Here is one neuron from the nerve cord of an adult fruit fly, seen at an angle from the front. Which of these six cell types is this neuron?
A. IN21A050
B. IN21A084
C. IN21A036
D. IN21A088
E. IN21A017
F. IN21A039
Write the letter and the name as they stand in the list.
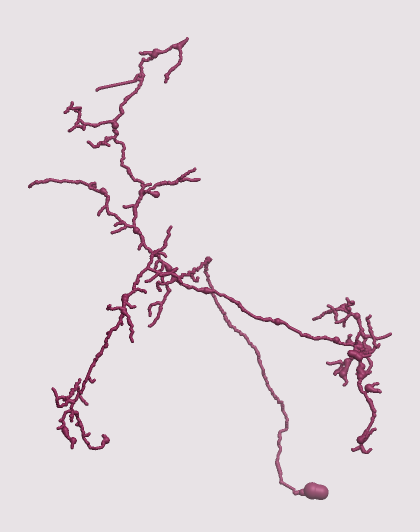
D. IN21A088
